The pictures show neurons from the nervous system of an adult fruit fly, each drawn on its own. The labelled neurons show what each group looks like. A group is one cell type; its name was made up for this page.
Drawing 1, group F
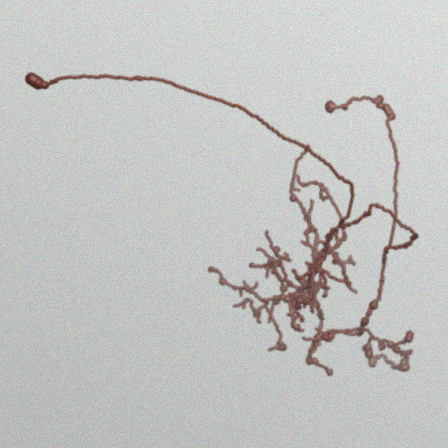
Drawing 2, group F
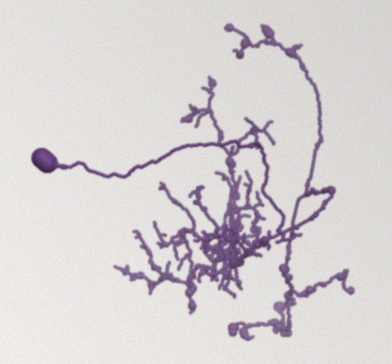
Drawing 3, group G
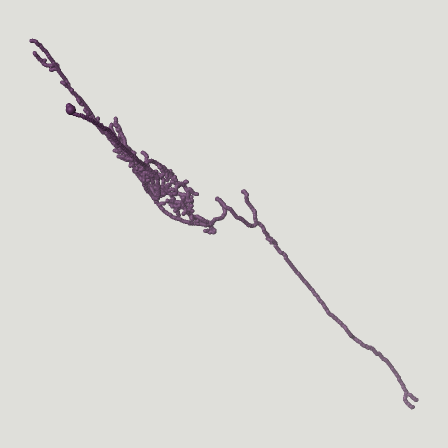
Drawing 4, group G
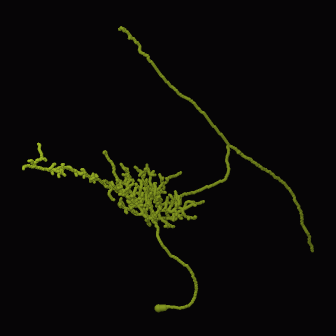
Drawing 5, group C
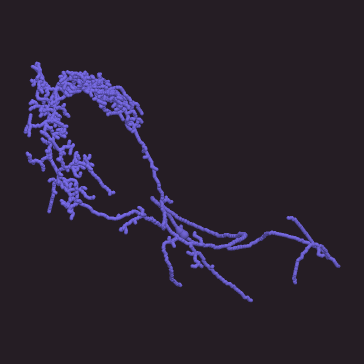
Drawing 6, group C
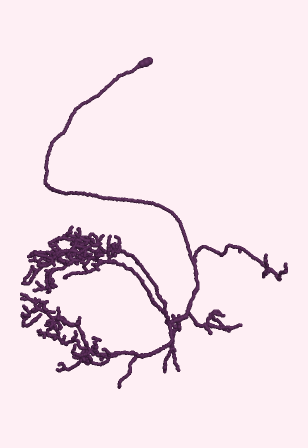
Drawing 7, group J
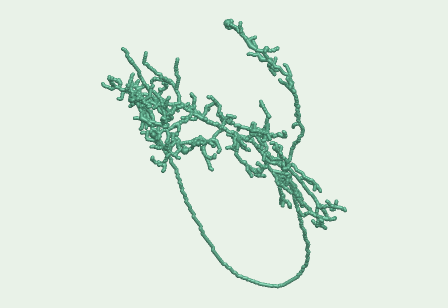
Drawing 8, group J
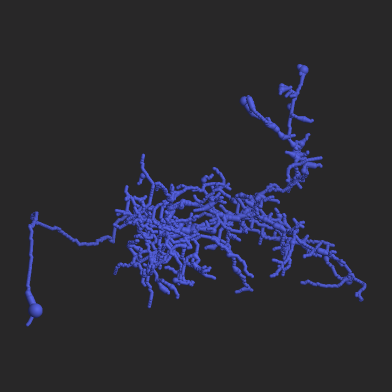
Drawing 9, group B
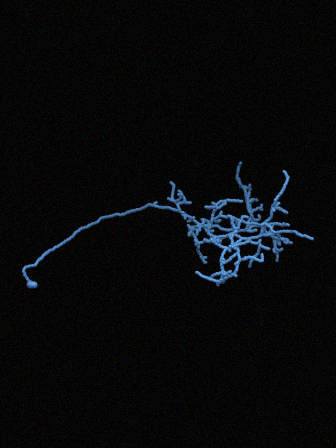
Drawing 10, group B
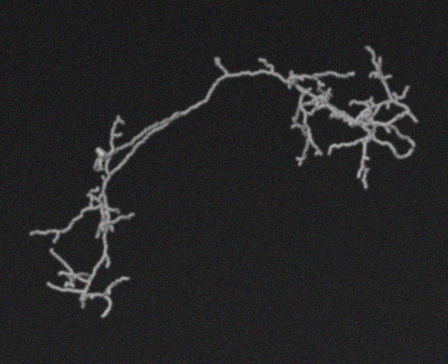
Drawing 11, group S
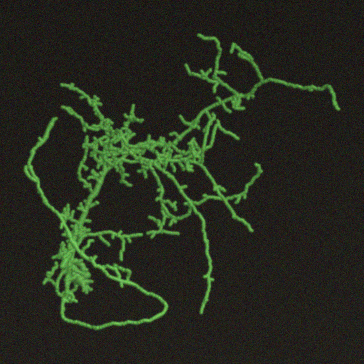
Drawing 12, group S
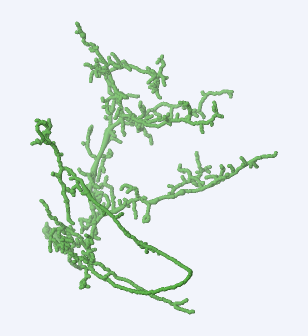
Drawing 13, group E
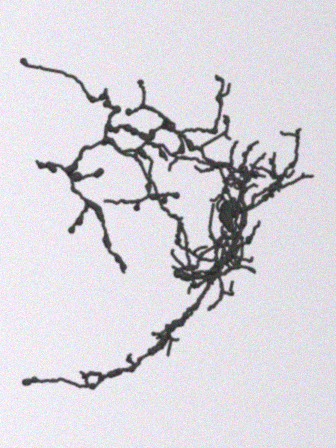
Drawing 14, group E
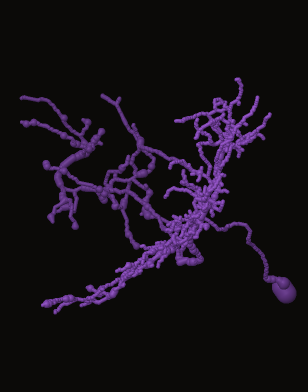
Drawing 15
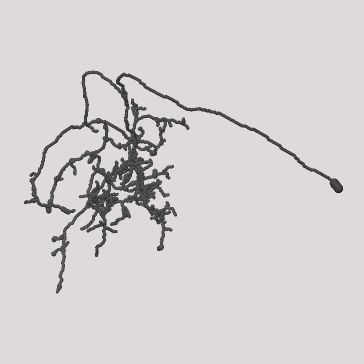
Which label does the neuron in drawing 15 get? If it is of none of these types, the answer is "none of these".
group F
